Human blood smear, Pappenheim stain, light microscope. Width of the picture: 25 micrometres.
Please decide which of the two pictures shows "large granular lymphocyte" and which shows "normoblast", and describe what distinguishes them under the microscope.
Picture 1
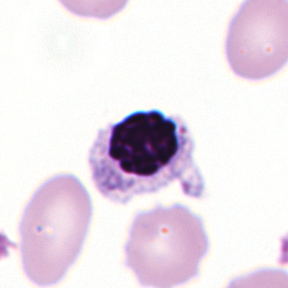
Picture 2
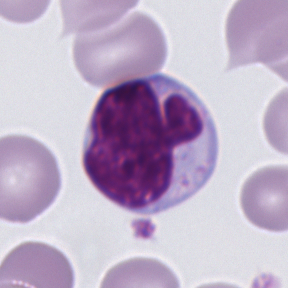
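Picture 1 shows a normoblast; picture 2 shows a large granular lymphocyte. The normoblast nucleus is roughly round with a slightly knobbly edge and about 6 micrometres across, whereas that of the large granular lymphocyte is about 11 micrometres across, fills about 70% of the cell's area and has a deep notch at its upper right that gives it a folded look. Chromatin is very dark and densely clumped in the normoblast, and dark purple and coarsely clumped in the large granular lymphocyte, which shows no nucleoli.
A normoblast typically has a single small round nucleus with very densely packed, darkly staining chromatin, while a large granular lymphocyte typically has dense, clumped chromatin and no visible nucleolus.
The normoblast's cytoplasm is pale lilac and finely speckled, lying mostly below and to the left of the nucleus; the other cell has a few fine purplish granules in its cytoplasm on the right.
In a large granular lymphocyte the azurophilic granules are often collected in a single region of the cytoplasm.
The normoblast's outline is irregular and ragged, with a blunt cytoplasmic projection at the lower right; the large granular lymphocyte's is round and smooth.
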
